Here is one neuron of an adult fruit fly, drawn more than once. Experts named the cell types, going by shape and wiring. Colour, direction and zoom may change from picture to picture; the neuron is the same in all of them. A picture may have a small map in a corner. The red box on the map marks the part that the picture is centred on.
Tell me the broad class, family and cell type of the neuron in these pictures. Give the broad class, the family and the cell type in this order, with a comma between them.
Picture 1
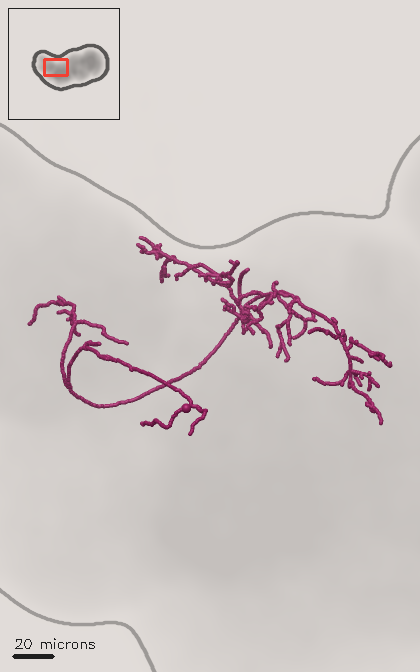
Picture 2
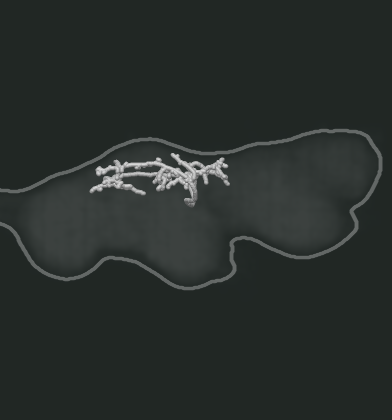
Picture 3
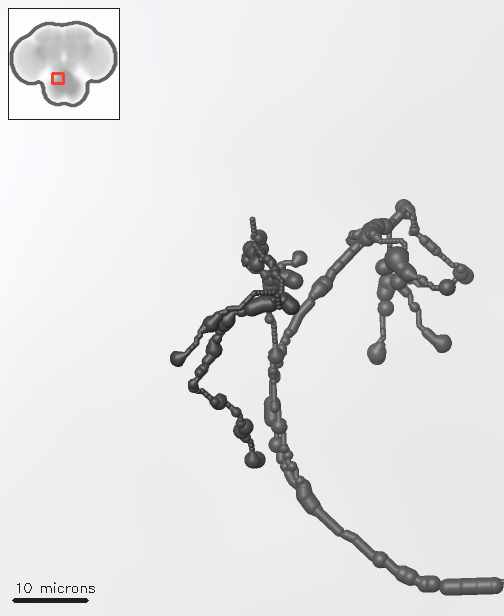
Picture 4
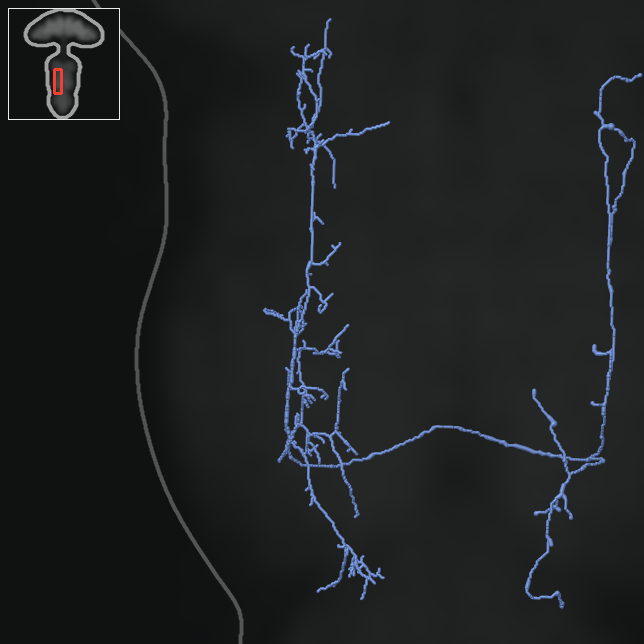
nerve-cord intrinsic neuron, hemilineage 19B, IN19B048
